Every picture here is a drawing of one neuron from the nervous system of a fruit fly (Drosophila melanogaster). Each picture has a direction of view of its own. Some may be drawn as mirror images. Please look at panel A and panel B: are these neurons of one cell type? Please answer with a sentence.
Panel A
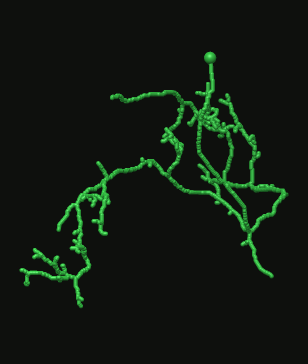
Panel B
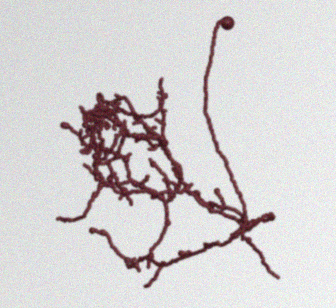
They are of the same cell type.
